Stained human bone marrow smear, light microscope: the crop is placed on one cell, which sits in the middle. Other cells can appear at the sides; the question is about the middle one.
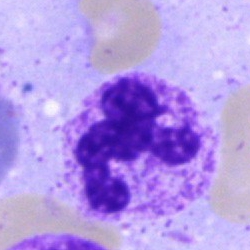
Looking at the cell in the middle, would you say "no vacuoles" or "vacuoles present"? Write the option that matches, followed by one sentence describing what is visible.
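No vacuoles. The cytoplasm contains no vacuoles.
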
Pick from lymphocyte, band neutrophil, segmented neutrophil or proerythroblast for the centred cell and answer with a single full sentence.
Framed in the middle of the crop is a segmented neutrophil.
